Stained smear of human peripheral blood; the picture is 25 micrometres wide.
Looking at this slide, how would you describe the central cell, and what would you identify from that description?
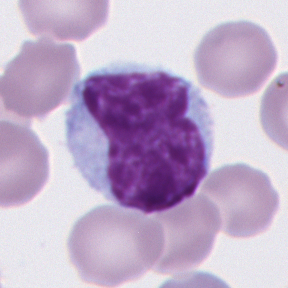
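First, the nucleus is folded and carries a notch on its upper right edge. Next, the cytoplasm forms its widest rim on the left side of the cell. Then, the cytoplasm shows neither coarse granules nor distinct vacuoles. The central cell is a monocyte.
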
